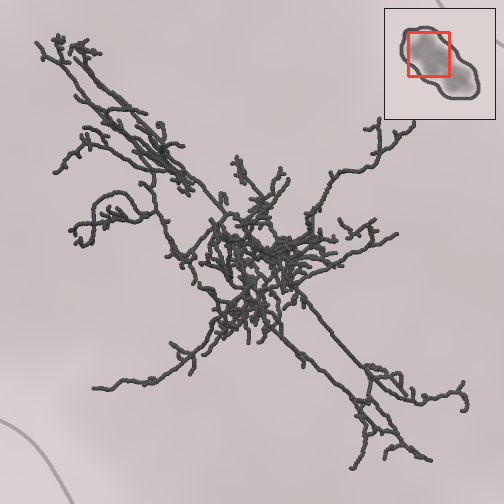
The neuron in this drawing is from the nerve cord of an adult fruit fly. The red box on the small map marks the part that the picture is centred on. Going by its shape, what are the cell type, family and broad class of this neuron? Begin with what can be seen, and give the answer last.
Dozens of branch ends can be seen. As drawn here it is about as wide as it is tall. It is of cell type IN00A048. The family is hemilineage 00A. It is a nerve-cord intrinsic neuron.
